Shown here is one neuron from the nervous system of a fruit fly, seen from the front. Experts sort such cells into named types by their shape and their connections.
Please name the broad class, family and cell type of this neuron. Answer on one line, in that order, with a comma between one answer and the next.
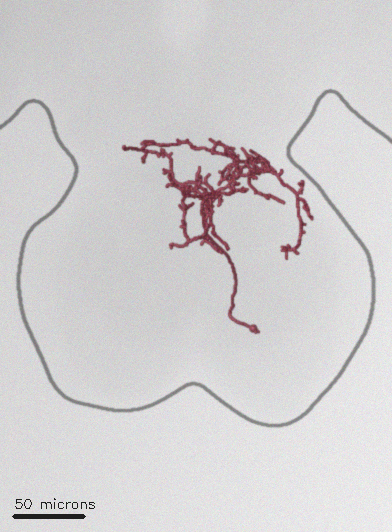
nerve-cord intrinsic neuron, hemilineage 12A, vMS12_e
